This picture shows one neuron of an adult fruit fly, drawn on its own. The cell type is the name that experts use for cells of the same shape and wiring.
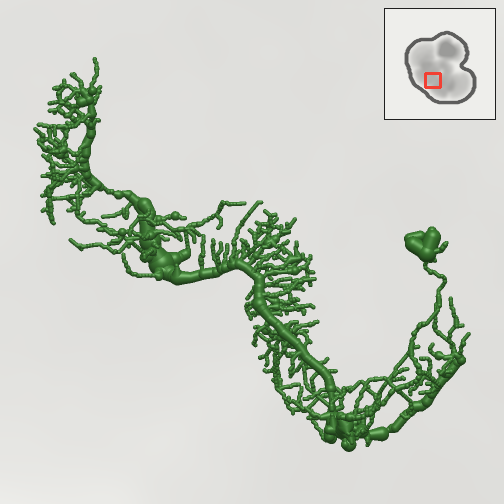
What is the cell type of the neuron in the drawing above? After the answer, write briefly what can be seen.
It is of cell type Delta7. Its broad class is central-brain intrinsic neuron. Its cell body lies on the right of the picture. In this view it is about as wide as it is tall.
